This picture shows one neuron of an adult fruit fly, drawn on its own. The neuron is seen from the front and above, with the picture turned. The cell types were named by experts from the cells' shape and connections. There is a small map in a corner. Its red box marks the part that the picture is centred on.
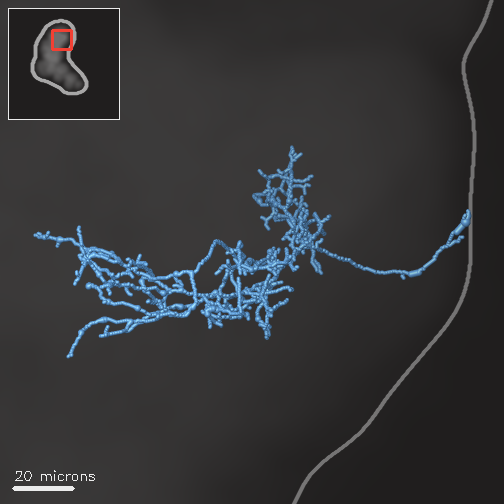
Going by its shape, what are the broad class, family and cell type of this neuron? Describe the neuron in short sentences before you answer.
The cell body is on the right of the picture. From left to right in the picture it spans about 150 microns. The picture shows dozens of branch ends. Its broad class is central-brain intrinsic neuron. The family is hemilineage VLPd&p1_posterior. The cell type is LHPD2a4_a.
